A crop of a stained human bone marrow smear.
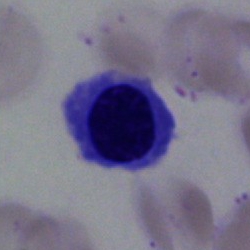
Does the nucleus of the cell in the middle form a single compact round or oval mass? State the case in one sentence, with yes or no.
Yes, this cell's nucleus is compact and round or oval in shape.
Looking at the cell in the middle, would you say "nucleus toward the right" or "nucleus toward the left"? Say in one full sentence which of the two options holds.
Toward the left of the nucleus extends most of the cytoplasm.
